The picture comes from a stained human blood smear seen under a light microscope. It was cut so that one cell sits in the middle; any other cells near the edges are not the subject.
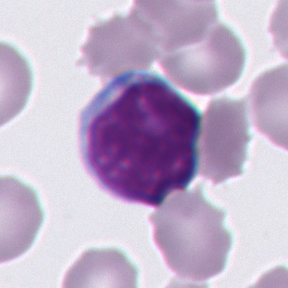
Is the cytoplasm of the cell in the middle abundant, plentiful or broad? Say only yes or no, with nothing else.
No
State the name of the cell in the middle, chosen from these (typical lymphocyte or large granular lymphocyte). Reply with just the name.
typical lymphocyte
